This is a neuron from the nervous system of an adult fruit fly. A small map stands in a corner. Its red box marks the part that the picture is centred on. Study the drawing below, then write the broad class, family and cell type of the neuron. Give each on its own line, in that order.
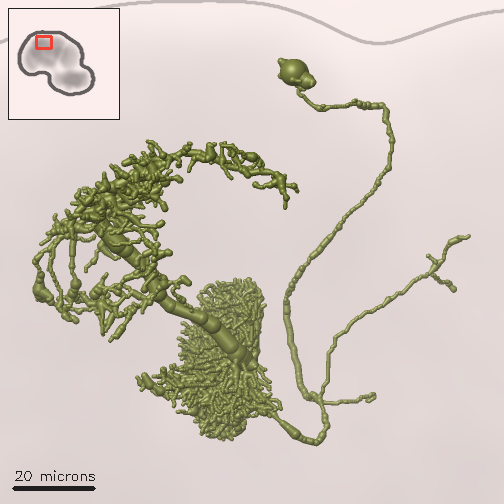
central-brain intrinsic neuron
MBON
MBON01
